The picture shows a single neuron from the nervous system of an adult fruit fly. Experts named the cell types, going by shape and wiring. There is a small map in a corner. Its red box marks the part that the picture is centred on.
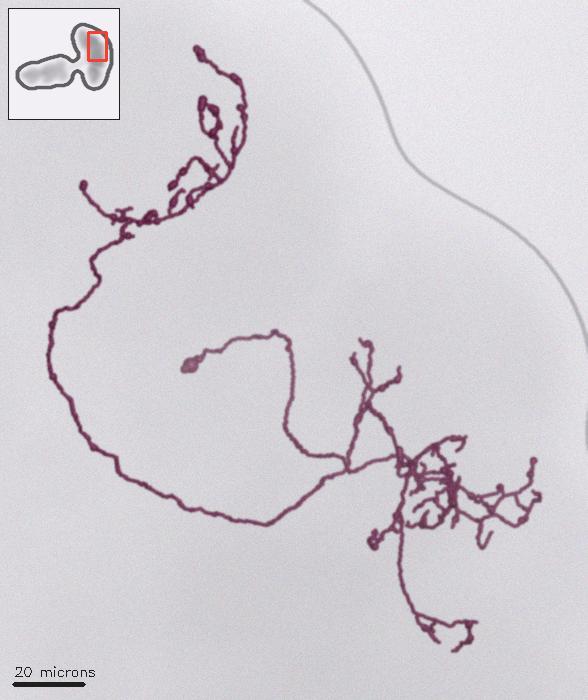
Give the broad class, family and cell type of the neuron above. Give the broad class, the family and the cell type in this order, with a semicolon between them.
central-brain intrinsic neuron; hemilineage ALlv1; M_lvPNm33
